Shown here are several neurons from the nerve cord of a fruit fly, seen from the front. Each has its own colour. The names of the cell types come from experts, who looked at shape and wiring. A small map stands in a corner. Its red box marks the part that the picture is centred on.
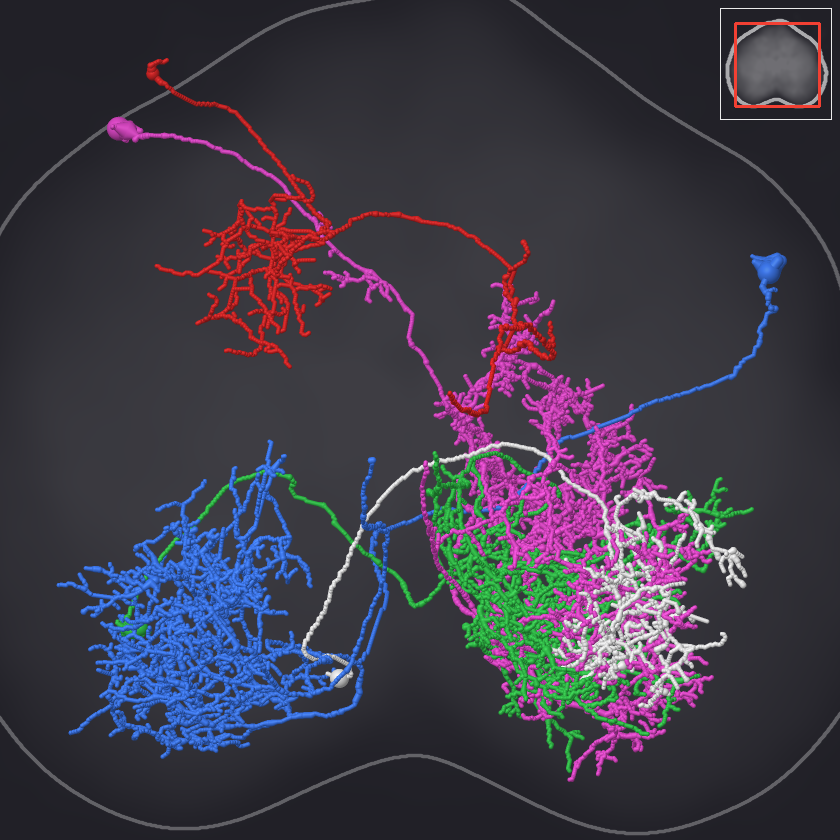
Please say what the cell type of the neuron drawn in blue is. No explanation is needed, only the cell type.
AN09B011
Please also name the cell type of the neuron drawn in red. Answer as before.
AN07B089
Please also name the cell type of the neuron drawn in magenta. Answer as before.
AN09B060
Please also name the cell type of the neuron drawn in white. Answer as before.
IN12B052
